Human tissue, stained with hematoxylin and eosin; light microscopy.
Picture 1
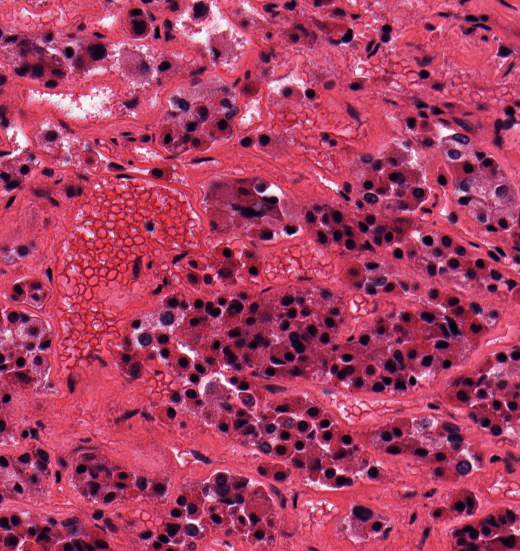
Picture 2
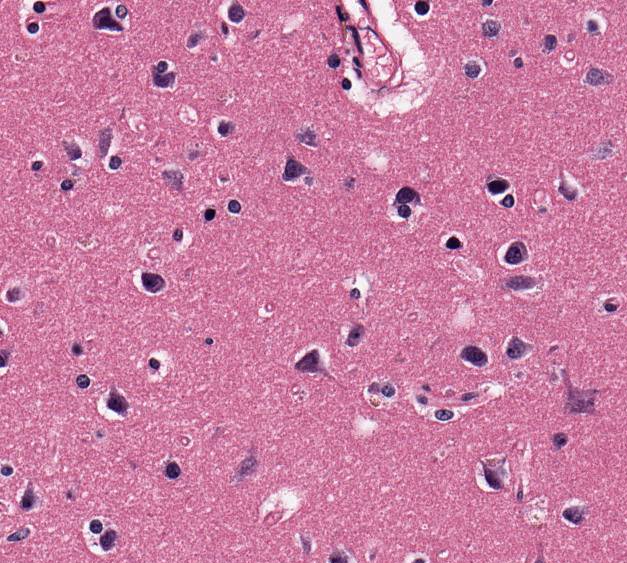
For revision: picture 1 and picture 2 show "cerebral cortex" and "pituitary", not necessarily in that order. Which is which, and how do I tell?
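What picture 2 shows is cerebral cortex; picture 1 is pituitary. Many pituitary cells have pink to purple granular cytoplasm, often with the nucleus to one side, and there are no glands with open lumens. The cerebral cortex, by contrast, is a finely granular pink neuropil with a fine fibrillary texture rather than coarse collagen bundles, cells scattered singly, and no glands, tubules or epithelium. Among its larger neurons lie many small round dark nuclei with scant cytoplasm.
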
